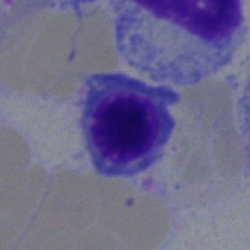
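Erythroblast in a stained bone marrow smear (central cell). Its outline is irregular and somewhat angular rather than smoothly round. Cytoplasm is wider to the right of the nucleus than to the left and shows no granules. A small cytoplasmic projection extends from the upper right.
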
